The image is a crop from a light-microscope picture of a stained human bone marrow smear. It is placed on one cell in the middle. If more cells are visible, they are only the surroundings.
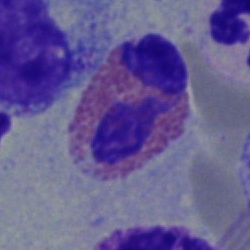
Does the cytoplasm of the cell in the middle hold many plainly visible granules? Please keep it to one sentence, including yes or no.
Yes, visible granules are present in great number in its cytoplasm.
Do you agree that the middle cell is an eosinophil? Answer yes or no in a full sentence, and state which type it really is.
Yes, the cell sitting in the middle of this smear crop is an eosinophil.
